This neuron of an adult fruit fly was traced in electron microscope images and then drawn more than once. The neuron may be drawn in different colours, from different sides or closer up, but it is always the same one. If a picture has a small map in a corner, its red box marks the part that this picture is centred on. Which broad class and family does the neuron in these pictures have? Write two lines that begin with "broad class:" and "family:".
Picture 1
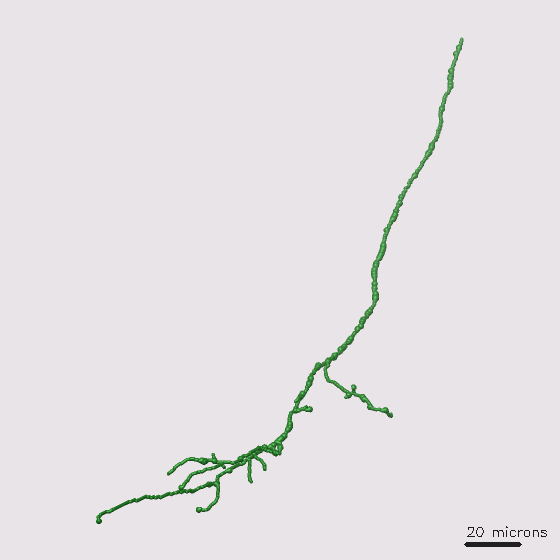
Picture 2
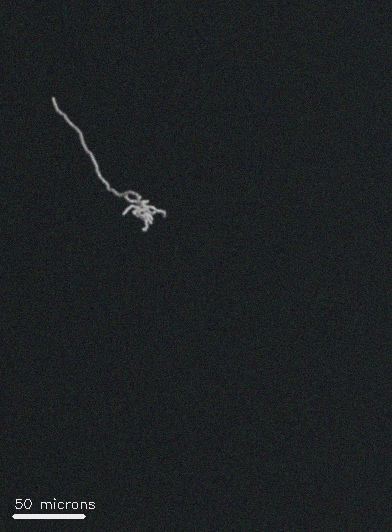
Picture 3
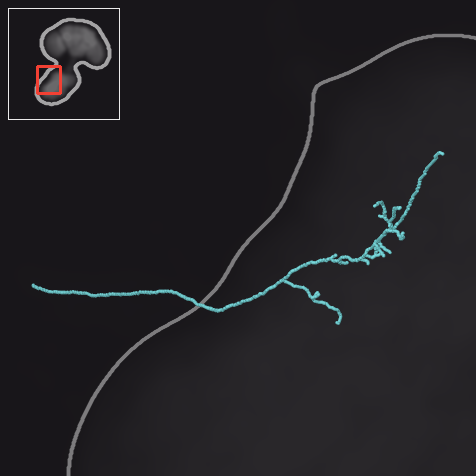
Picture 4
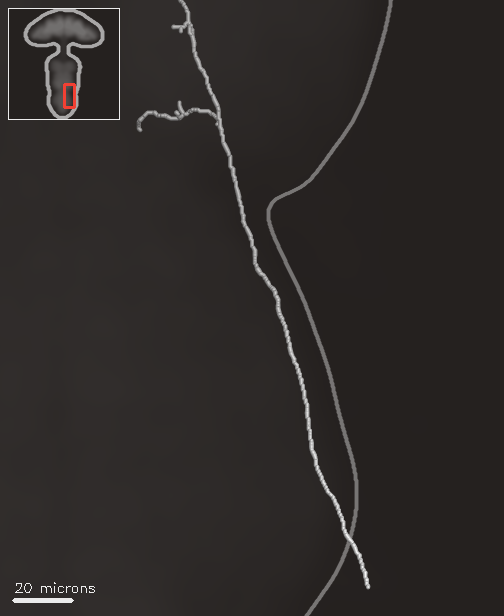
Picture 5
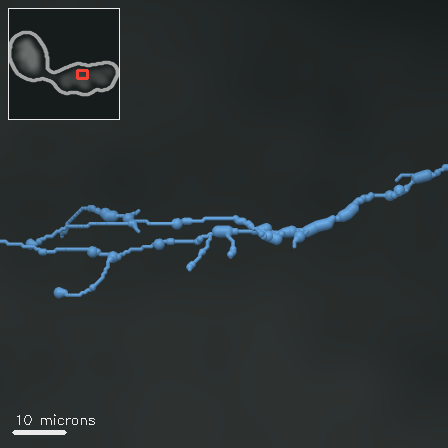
broad class: sensory neuron entering the nerve cord
family: class mechanosensory proprioceptive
